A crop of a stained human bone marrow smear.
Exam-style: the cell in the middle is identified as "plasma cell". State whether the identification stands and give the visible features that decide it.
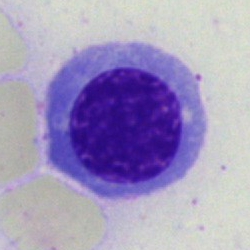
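The cytoplasm forms a moderate rim all the way around the nucleus.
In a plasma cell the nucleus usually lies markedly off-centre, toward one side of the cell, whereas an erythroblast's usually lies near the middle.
The name plasma cell therefore does not fit; the cell is an erythroblast. The outline is roughly round and smooth, no nucleoli are visible, and the cytoplasm shows no granules. Red cells lie against its left side.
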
